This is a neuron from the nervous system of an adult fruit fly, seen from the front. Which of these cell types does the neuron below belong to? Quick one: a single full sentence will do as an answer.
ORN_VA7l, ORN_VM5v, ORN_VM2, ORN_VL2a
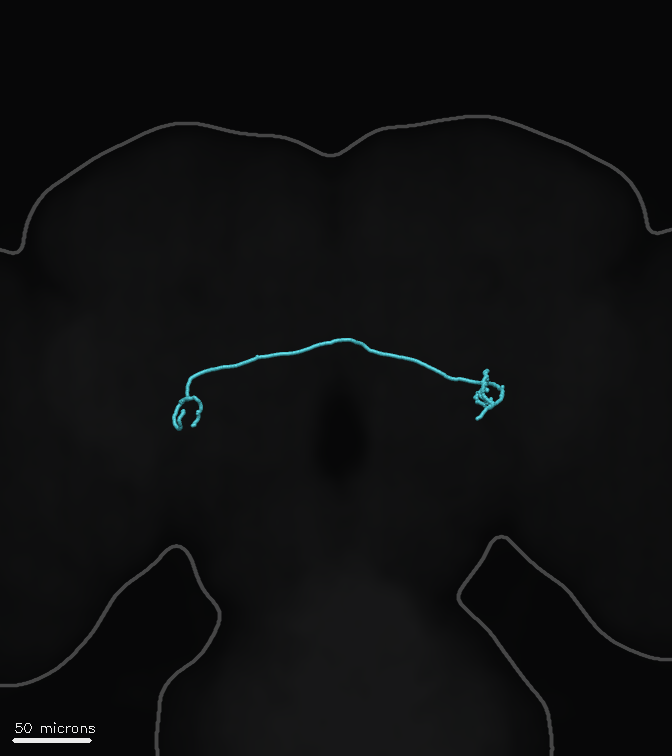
This neuron is included in the cell type ORN_VL2a.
